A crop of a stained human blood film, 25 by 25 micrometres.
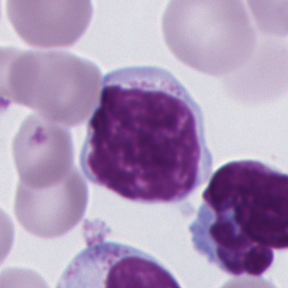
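Large granular lymphocyte, central cell, stained peripheral blood smear. Single rounded-square nucleus without lobes fills most of the cell. Only a narrow rim of cytoplasm remains, widest above the nucleus. Fine pinkish-purple granules lie in the cytoplasm above the nucleus.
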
